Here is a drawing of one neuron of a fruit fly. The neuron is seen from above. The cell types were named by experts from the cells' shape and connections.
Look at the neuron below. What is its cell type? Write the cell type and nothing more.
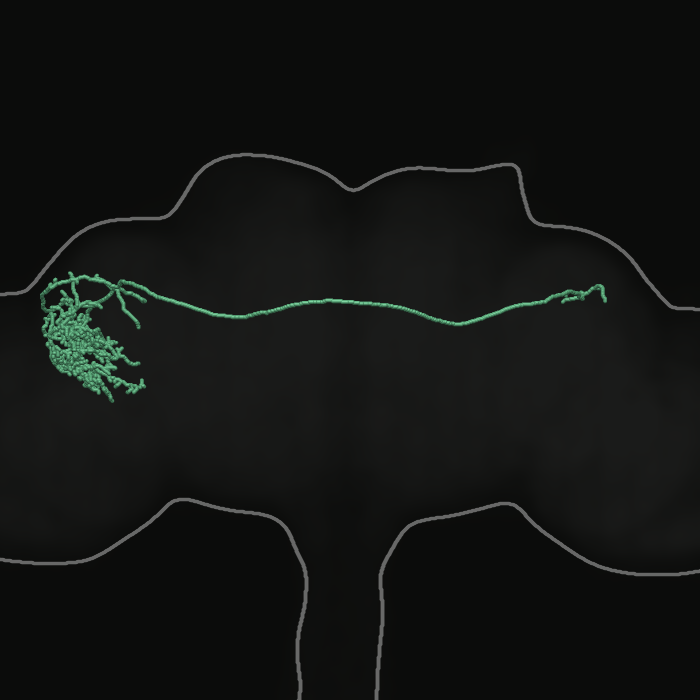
AVLP117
